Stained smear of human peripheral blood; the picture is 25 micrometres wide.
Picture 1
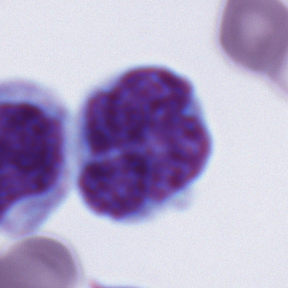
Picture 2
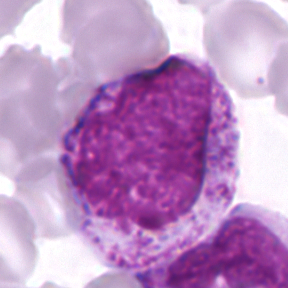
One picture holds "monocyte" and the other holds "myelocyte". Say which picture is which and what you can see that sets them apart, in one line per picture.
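Picture 1: monocyte. No granules are seen in the cytoplasm.
Picture 2: myelocyte. Many purple granules are scattered through the cytoplasm.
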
